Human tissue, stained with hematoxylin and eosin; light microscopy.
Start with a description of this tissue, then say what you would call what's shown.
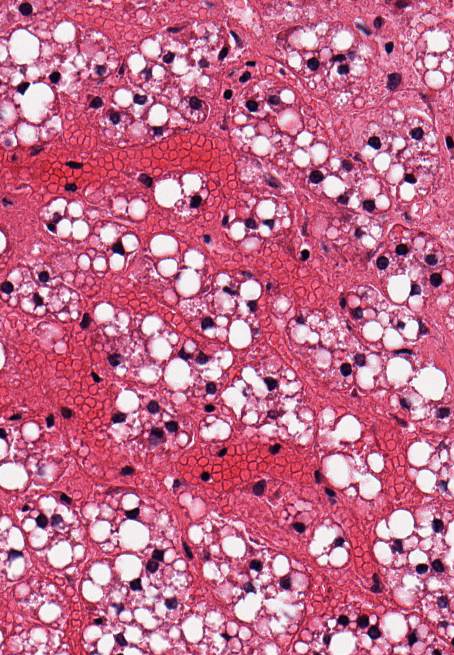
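Cytoplasm of nest cells filled with many round clear vacuoles of varying size, many larger than the adjacent nuclei. Nuclei small, round, darkly stained. Channels between nests are thin-walled vessels tightly packed with red blood cells. Tissue: adrenal gland.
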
